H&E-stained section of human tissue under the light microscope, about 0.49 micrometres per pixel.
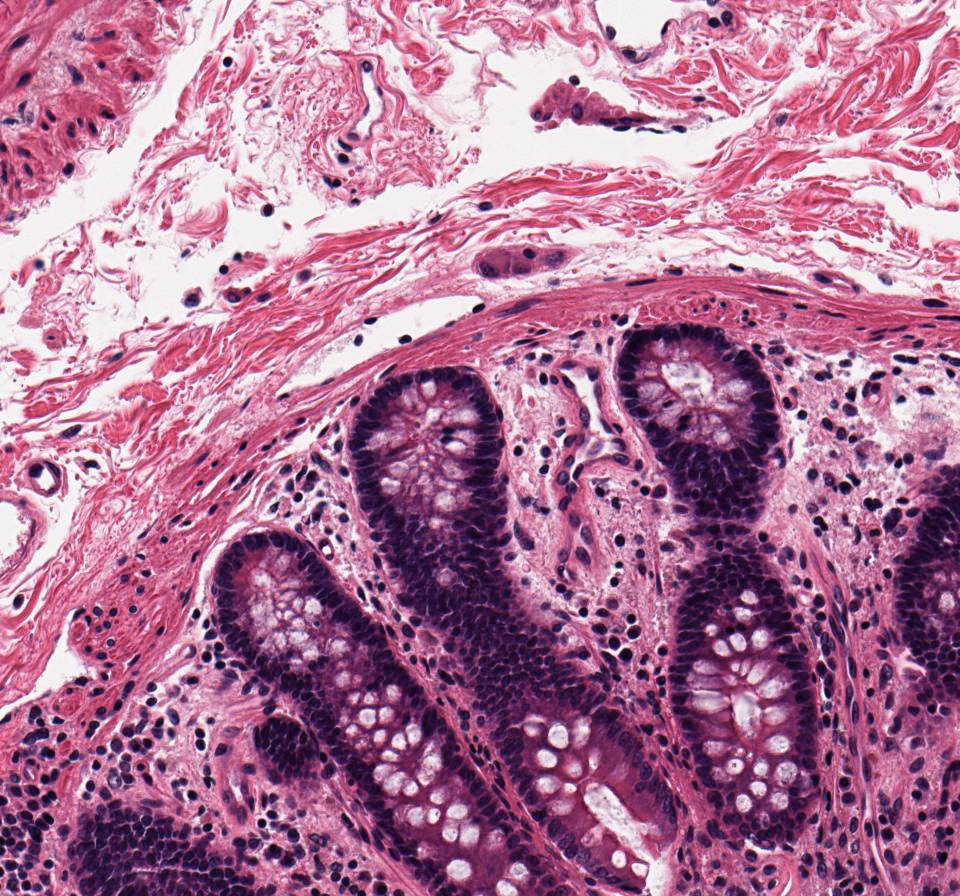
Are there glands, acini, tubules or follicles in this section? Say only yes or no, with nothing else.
Yes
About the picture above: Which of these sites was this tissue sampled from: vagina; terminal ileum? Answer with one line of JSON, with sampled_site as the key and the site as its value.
{"sampled_site": "terminal ileum"}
